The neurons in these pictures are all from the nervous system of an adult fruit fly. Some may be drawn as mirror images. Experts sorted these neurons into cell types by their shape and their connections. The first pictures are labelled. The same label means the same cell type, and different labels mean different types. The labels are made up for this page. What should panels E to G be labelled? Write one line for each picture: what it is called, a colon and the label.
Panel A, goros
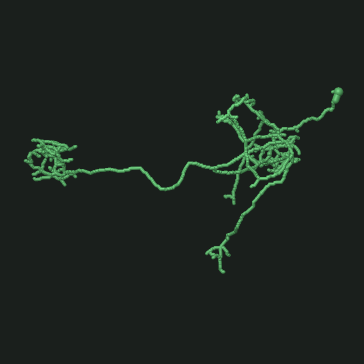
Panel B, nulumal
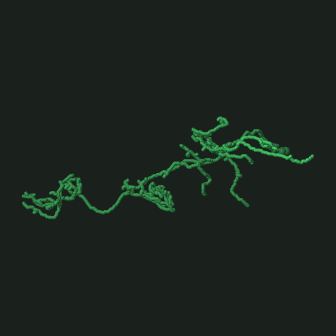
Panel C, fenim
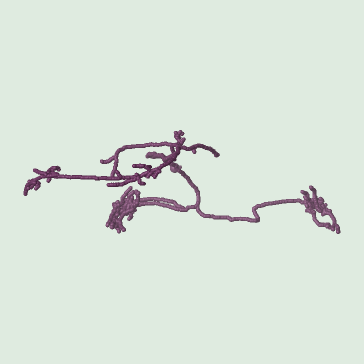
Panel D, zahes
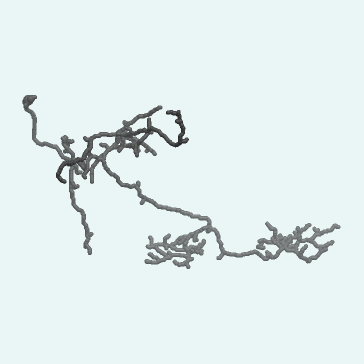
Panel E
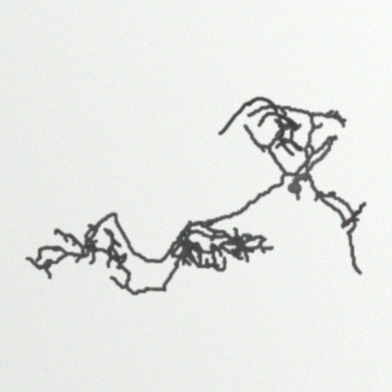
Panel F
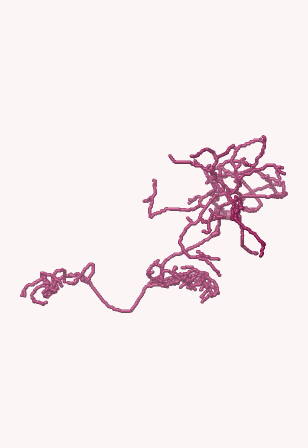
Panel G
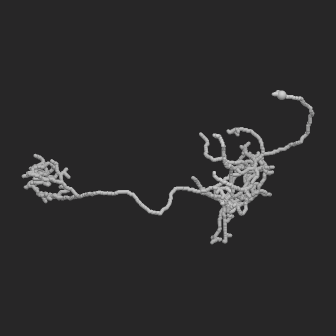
E: nulumal
F: nulumal
G: goros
